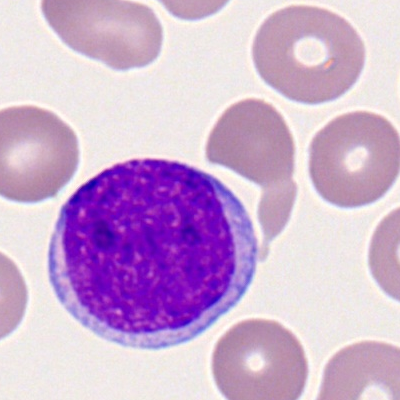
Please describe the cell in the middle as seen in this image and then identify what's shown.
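On examination, the cell has a round, smooth outline with no surface projections. Its cytoplasm is pale blue, contains no granules and shows no vacuoles. The cell in the middle is a myeloblast.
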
